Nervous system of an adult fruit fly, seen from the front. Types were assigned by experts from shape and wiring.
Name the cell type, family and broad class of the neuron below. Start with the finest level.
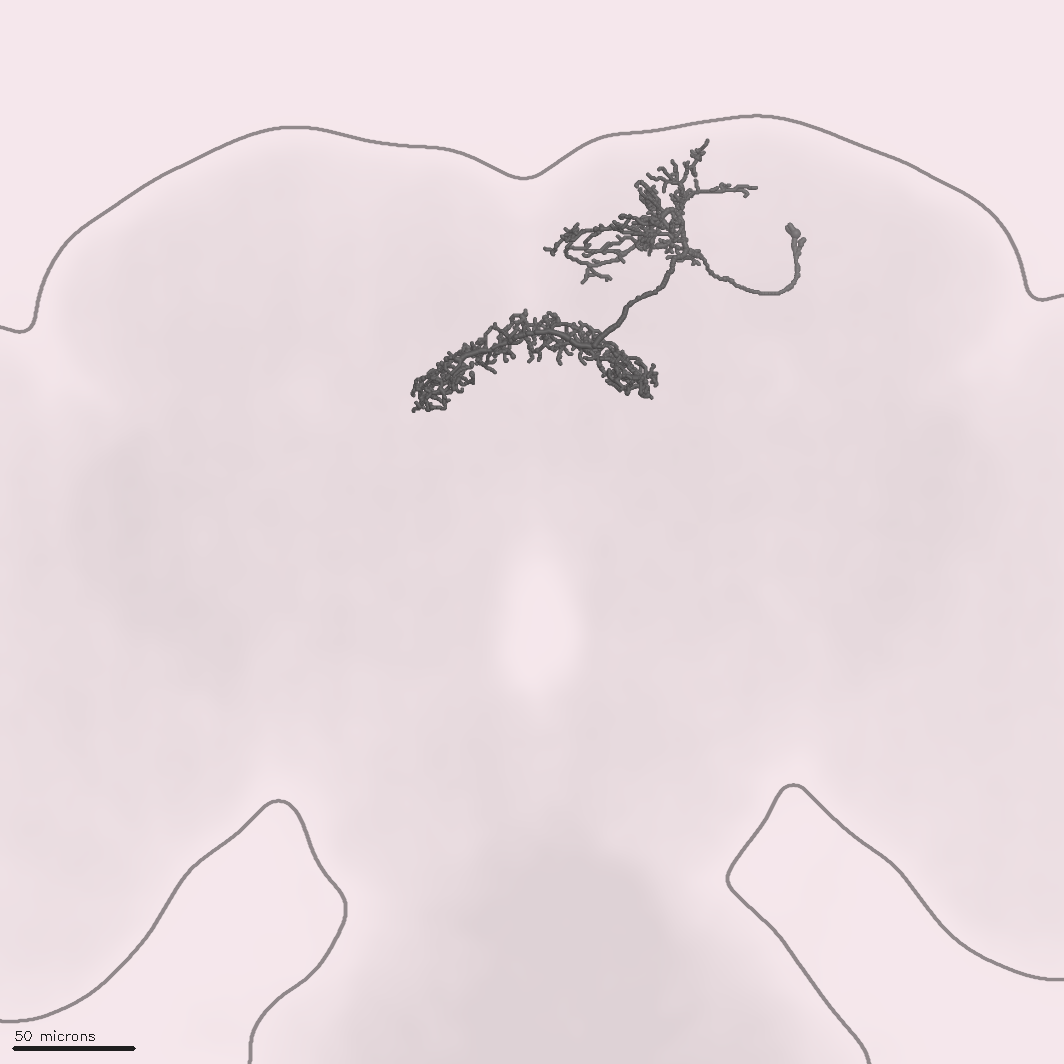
FB6F; hemilineage DL1_dorsal; central-brain intrinsic neuron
